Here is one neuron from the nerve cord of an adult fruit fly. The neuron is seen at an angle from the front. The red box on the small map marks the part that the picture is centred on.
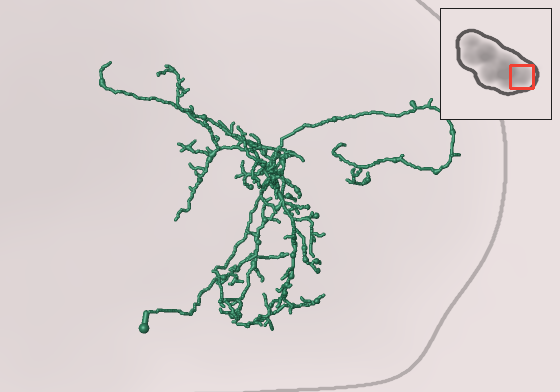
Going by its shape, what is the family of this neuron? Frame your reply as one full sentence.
This neuron is within the family hemilineage 04B.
